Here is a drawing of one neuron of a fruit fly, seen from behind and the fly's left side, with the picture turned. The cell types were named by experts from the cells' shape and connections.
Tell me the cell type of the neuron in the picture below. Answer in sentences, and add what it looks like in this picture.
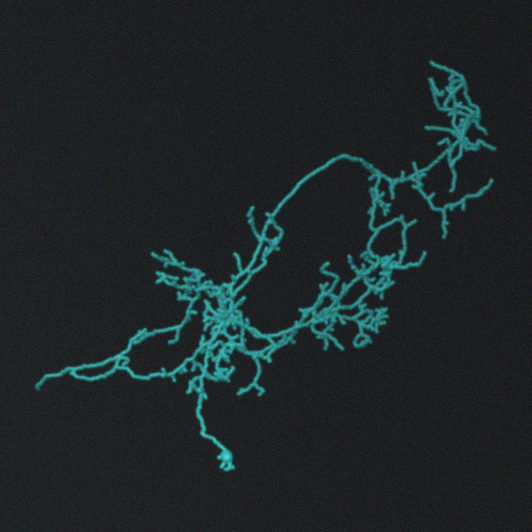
The cell type is aIPg_m1. Its broad class is central-brain intrinsic neuron. Dozens of branch ends can be seen. As drawn here it is about as wide as it is tall.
